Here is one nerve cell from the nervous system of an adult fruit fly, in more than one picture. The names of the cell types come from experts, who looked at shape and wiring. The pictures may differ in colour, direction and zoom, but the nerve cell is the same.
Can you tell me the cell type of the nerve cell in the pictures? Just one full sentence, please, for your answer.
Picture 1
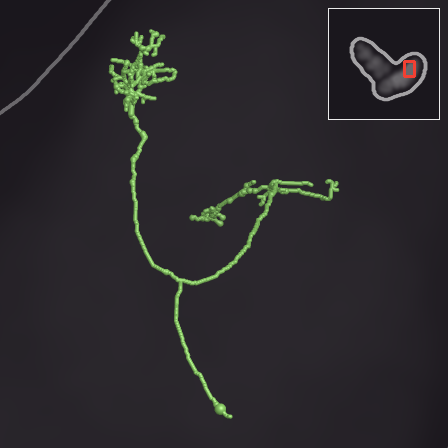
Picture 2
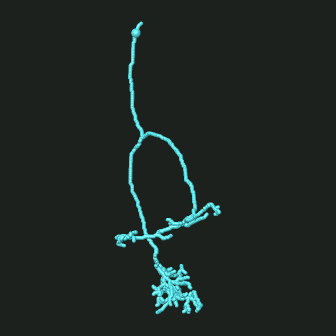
The nerve cell is typed under the name LC16.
